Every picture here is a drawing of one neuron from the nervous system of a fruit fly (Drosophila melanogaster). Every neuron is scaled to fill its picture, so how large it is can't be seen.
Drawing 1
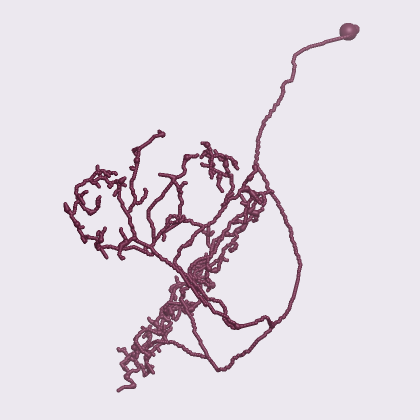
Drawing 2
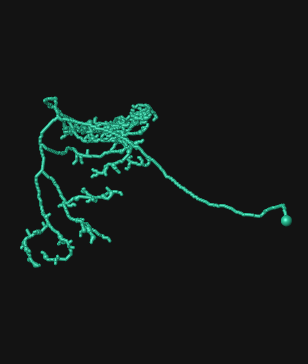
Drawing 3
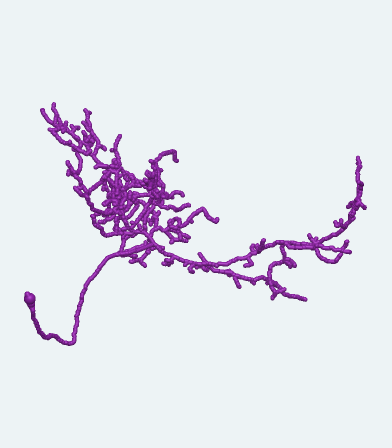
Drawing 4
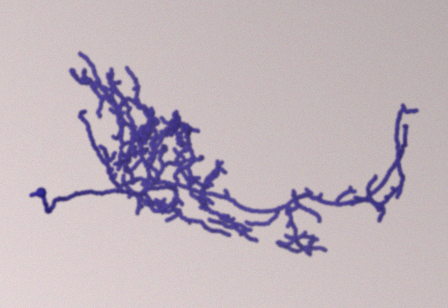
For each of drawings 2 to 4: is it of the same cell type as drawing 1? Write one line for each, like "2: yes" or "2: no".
2: yes
3: no
4: no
